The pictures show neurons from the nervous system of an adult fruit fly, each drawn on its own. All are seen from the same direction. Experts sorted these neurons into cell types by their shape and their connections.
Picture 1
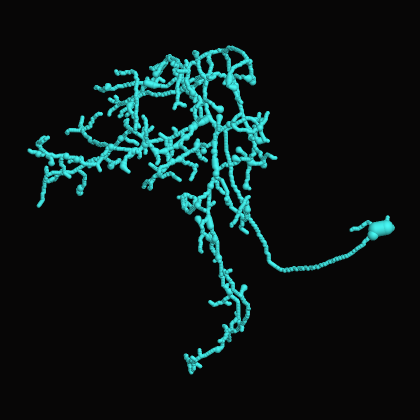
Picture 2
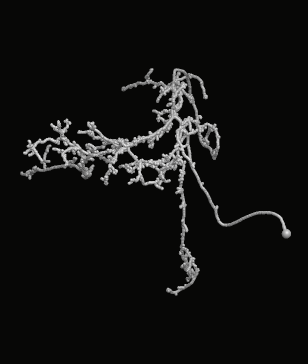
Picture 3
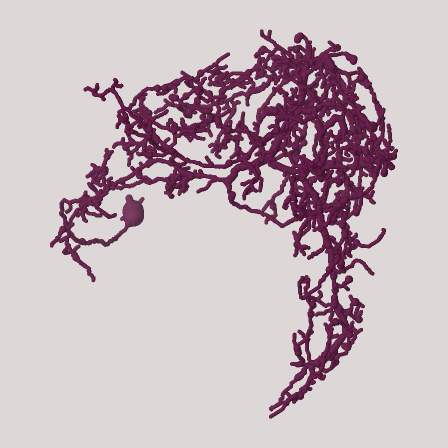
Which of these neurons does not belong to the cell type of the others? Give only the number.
3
